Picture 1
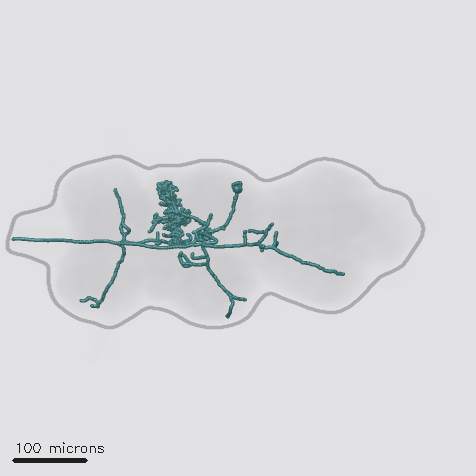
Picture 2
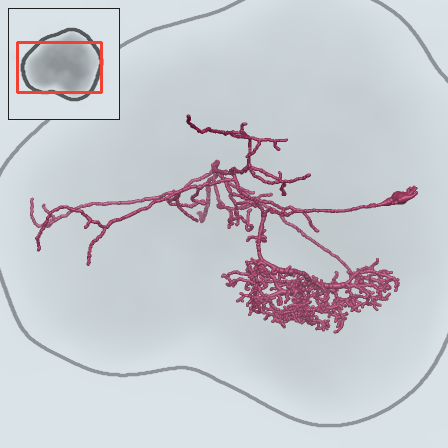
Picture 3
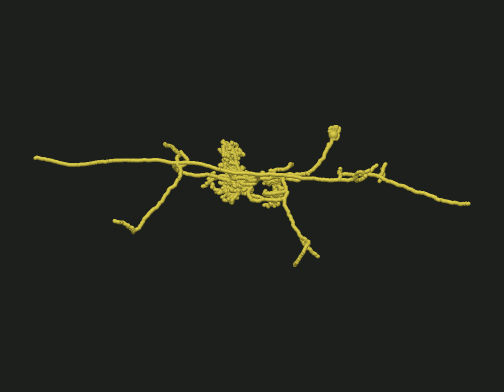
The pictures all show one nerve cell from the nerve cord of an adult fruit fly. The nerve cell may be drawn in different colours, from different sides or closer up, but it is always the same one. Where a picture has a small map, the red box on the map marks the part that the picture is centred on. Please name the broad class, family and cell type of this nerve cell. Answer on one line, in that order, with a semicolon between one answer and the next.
ascending neuron; hemilineage 23B; AN23B001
